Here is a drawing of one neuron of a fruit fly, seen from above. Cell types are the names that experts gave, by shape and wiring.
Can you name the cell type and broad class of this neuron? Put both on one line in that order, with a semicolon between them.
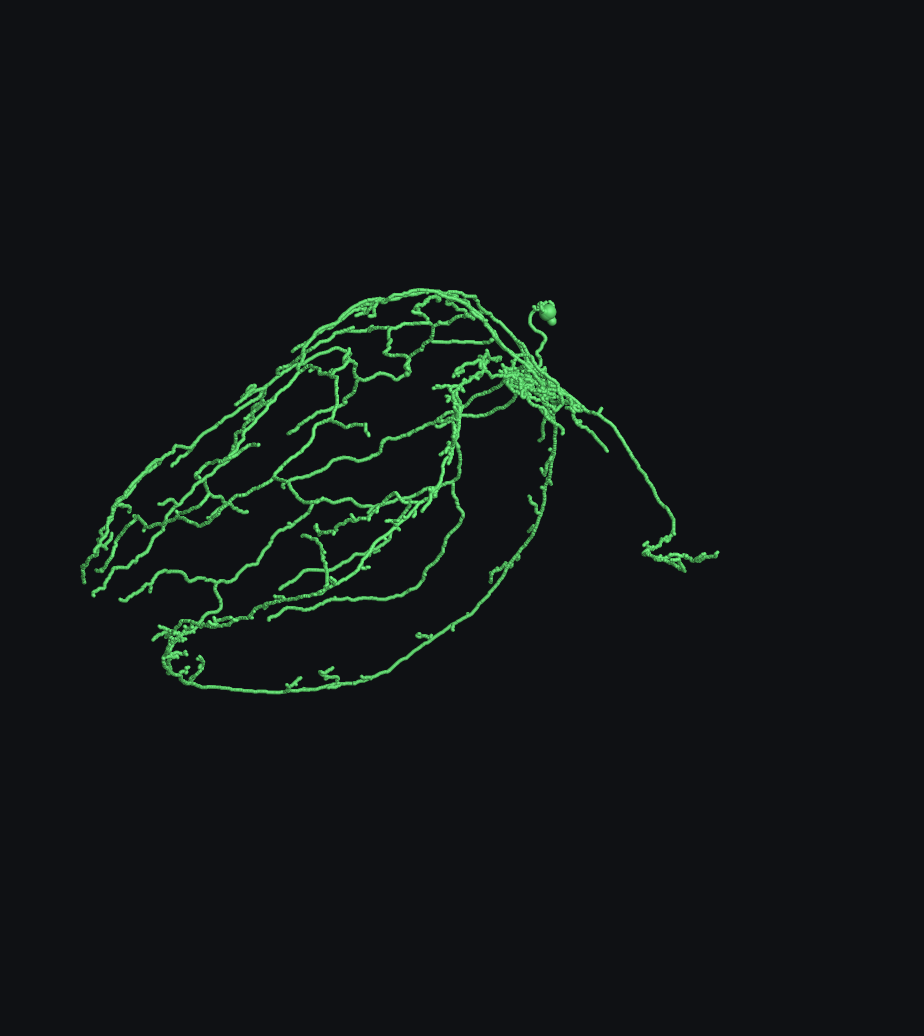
aMe4; visual centrifugal neuron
